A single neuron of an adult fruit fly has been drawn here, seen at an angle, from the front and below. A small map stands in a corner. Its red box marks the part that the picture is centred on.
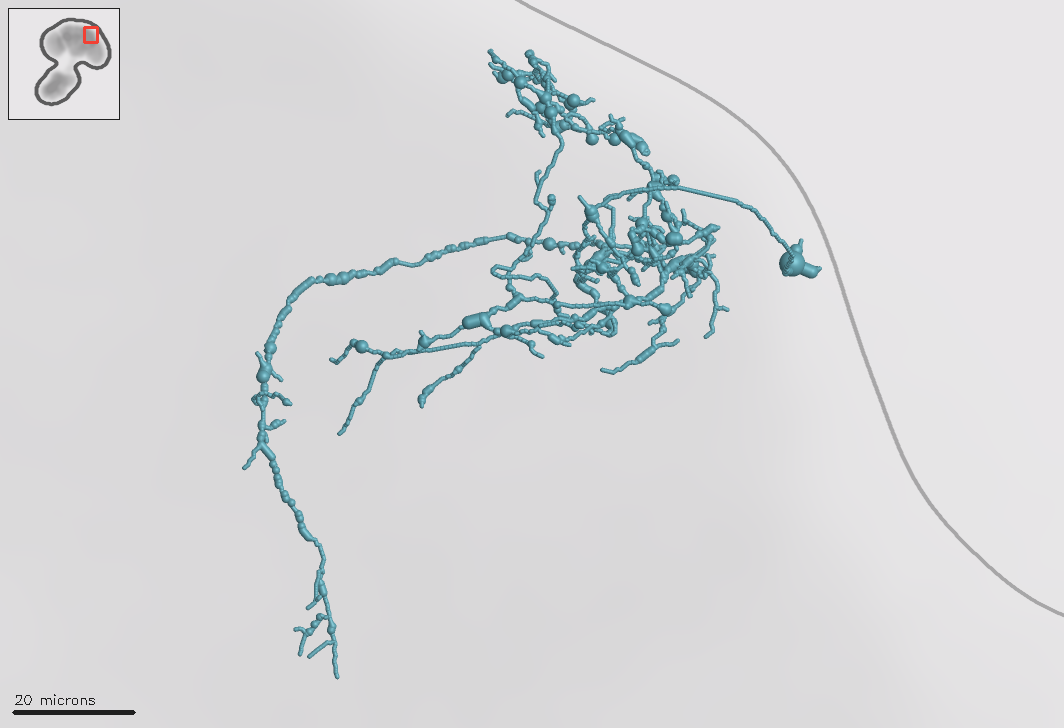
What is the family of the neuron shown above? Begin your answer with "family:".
family: hemilineage SLPad1_anterior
